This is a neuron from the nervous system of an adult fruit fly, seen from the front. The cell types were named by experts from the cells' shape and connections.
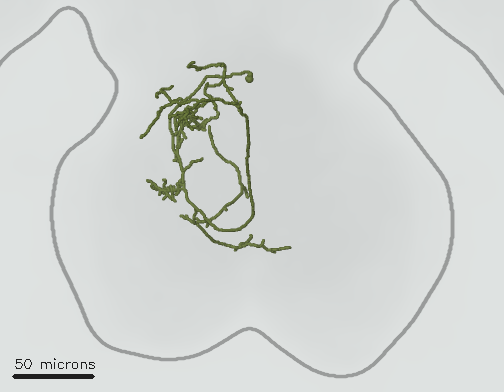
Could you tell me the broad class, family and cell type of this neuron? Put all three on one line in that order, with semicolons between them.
nerve-cord intrinsic neuron; hemilineage 17A; IN17A098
